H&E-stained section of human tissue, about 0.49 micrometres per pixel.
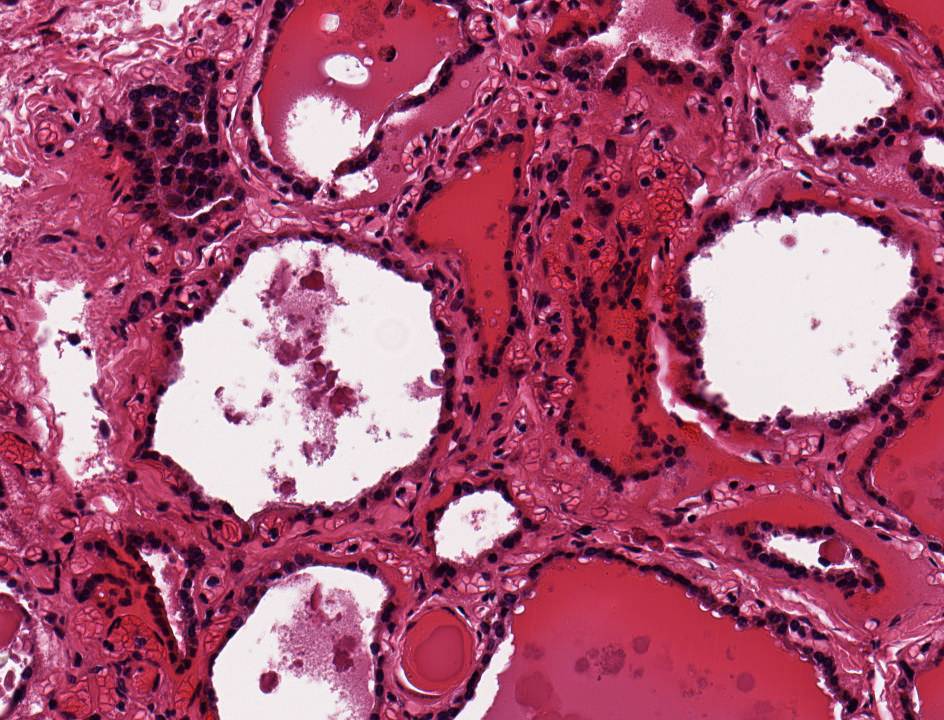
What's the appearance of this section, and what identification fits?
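Closely packed rounded and irregular spaces of varying size sit between thin partitions. Each has a single lining layer of flattened to low cuboidal cells with small dark nuclei. Several, including the large lower-right and upper-centre spaces, hold homogeneous deep red eosinophilic material. This is thyroid.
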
